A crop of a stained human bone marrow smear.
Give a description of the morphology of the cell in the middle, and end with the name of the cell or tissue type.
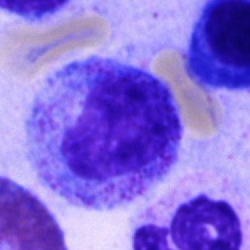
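A round, smooth outline bounds this cell. Its nucleus sits off-centre toward the right and has a shallow indentation on its upper left side. The chromatin is dark purple and moderately clumped. It is a myelocyte.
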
